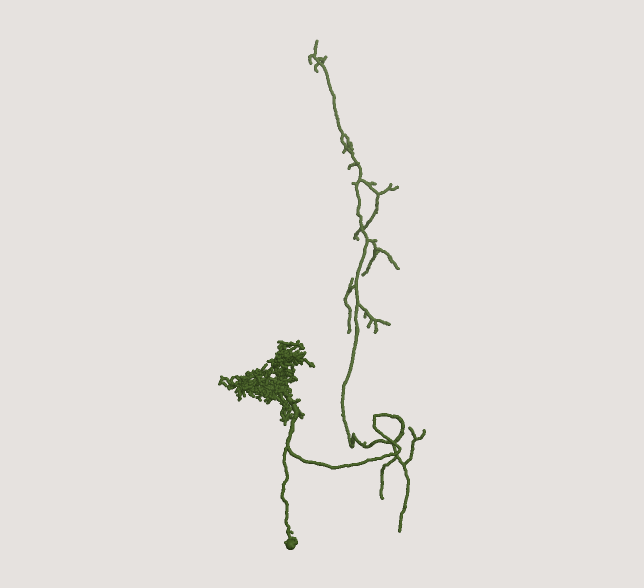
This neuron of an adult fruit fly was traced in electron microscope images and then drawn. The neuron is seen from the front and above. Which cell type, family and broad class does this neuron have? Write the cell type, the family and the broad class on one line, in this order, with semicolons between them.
DNb06; DNb; descending neuron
